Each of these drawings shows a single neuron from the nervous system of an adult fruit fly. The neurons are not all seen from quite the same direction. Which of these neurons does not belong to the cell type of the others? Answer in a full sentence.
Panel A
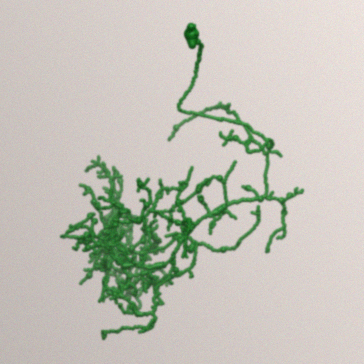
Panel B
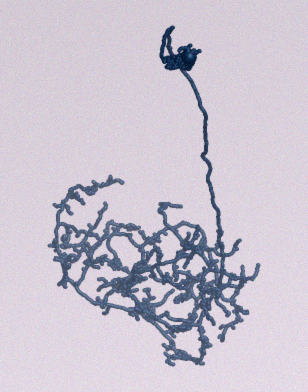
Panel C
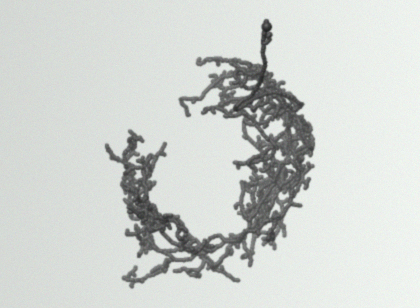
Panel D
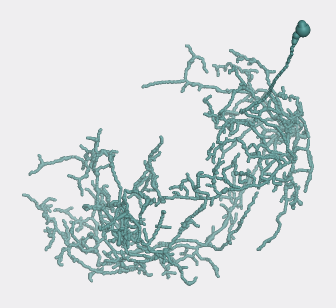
Panel B is the odd one out.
